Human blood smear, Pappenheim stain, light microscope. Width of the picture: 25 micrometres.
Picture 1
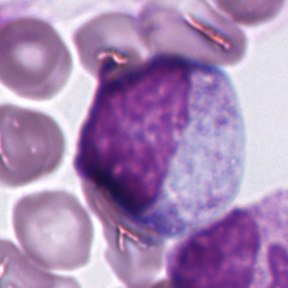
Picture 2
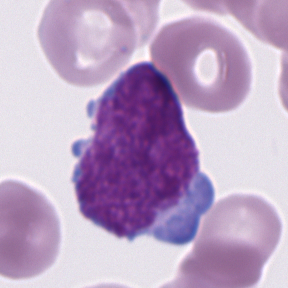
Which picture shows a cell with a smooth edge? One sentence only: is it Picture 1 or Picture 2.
The smooth outline belongs to the cell in picture 1.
